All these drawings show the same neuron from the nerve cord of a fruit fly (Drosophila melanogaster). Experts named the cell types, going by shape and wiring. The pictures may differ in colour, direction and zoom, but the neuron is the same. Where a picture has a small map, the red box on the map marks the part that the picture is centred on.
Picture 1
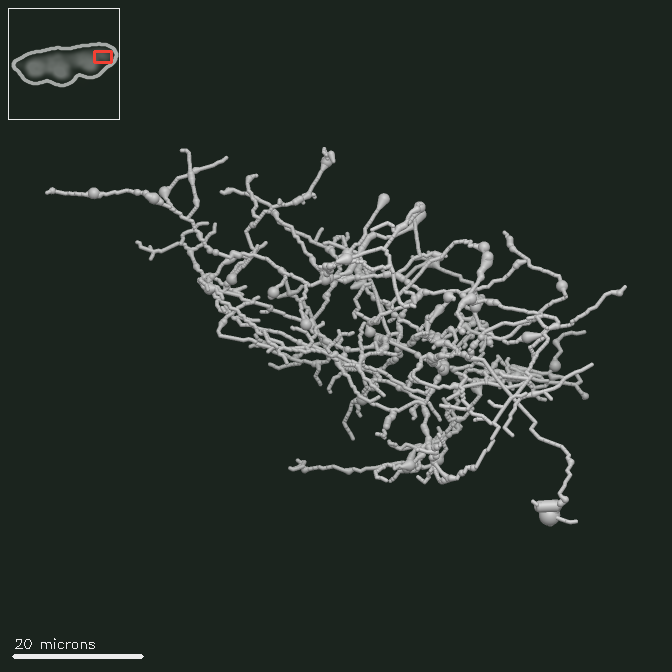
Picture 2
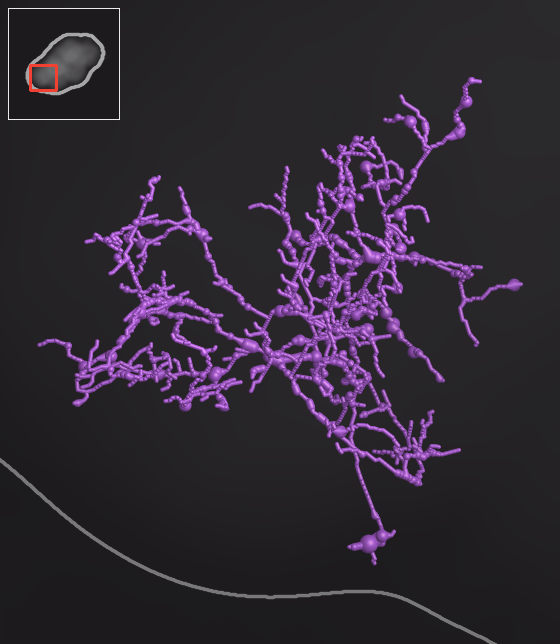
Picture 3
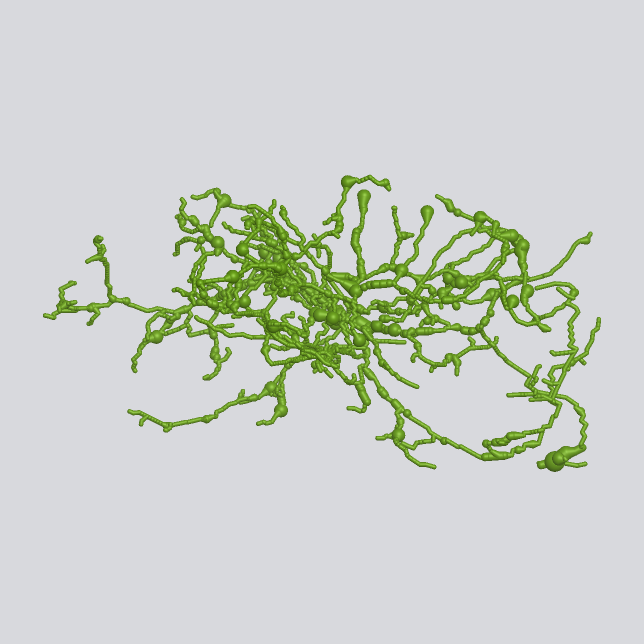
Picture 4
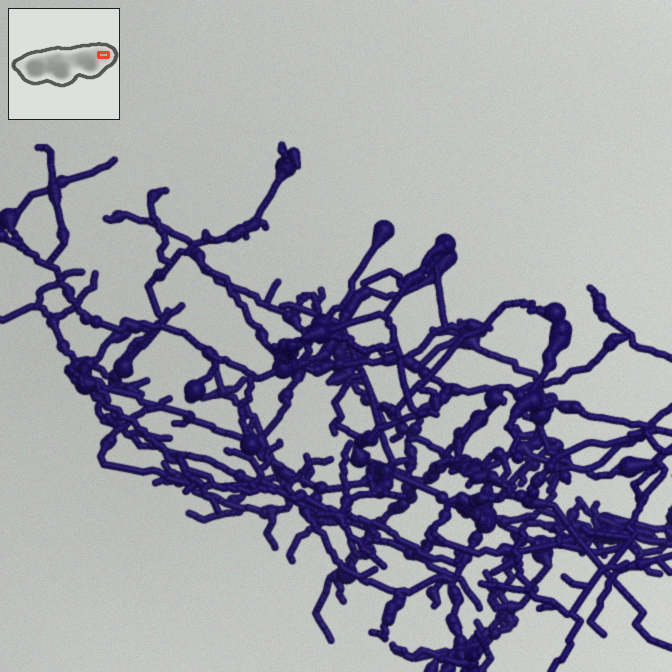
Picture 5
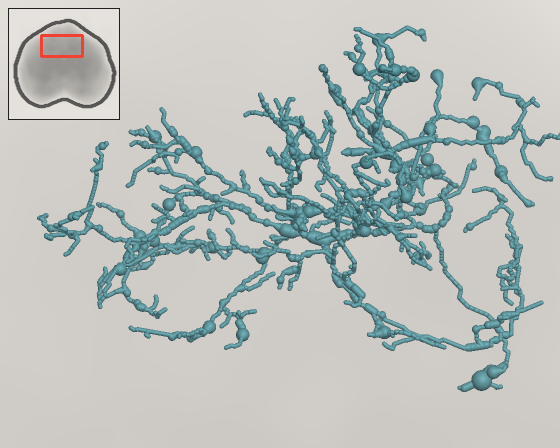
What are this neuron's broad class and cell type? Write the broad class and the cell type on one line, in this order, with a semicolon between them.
nerve-cord intrinsic neuron; INXXX474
